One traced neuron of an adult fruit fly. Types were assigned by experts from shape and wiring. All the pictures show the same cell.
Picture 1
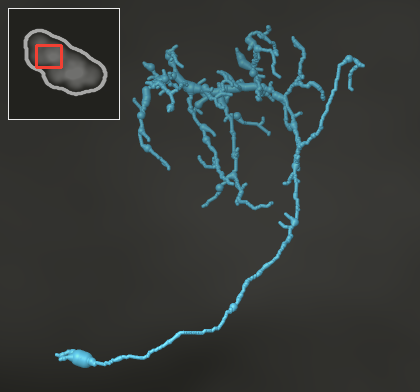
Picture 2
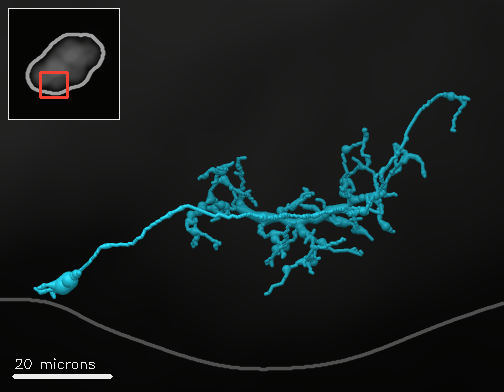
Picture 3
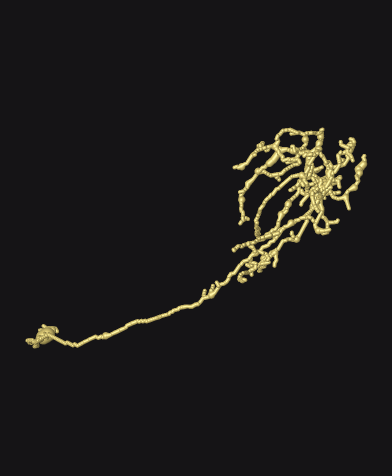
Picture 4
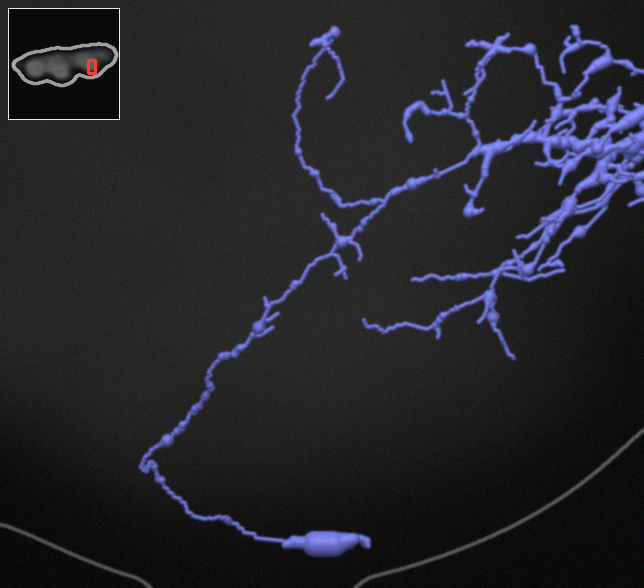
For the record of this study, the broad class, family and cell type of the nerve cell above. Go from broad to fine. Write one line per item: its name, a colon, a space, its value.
broad class: nerve-cord intrinsic neuron
family: hemilineage 13B
cell type: IN13B074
